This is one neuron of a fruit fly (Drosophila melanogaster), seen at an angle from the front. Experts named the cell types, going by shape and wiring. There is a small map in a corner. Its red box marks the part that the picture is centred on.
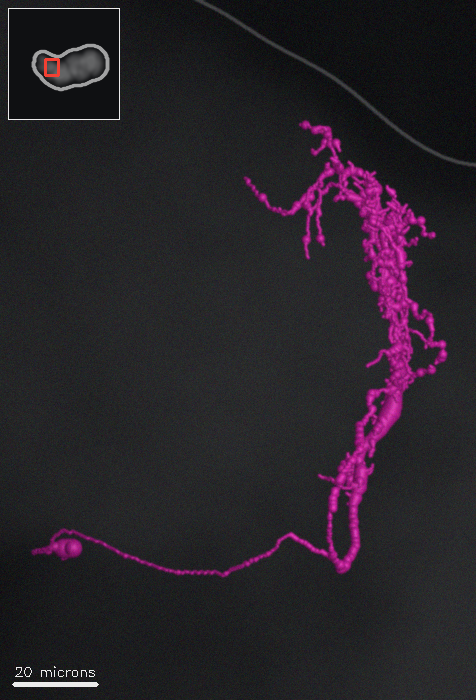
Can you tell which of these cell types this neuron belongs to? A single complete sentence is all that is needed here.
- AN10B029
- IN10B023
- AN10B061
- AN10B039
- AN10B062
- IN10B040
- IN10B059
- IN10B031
This neuron is assigned to the cell type IN10B023.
